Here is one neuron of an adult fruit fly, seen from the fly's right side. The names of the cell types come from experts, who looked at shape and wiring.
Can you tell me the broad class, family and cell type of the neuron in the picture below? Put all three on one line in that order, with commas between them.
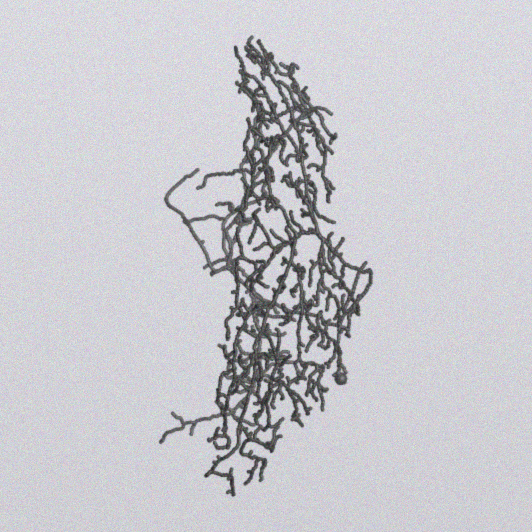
visual projection neuron, MeVP, MeVP28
